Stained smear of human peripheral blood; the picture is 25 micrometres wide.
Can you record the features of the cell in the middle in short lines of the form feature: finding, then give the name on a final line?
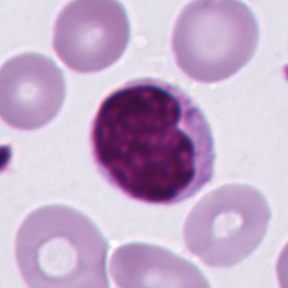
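Nucleus: single notch, right side
Chromatin: dark purple, coarsely clumped
Nucleoli: none seen
Vacuoles: none in cytoplasm
Identity: large granular lymphocyte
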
